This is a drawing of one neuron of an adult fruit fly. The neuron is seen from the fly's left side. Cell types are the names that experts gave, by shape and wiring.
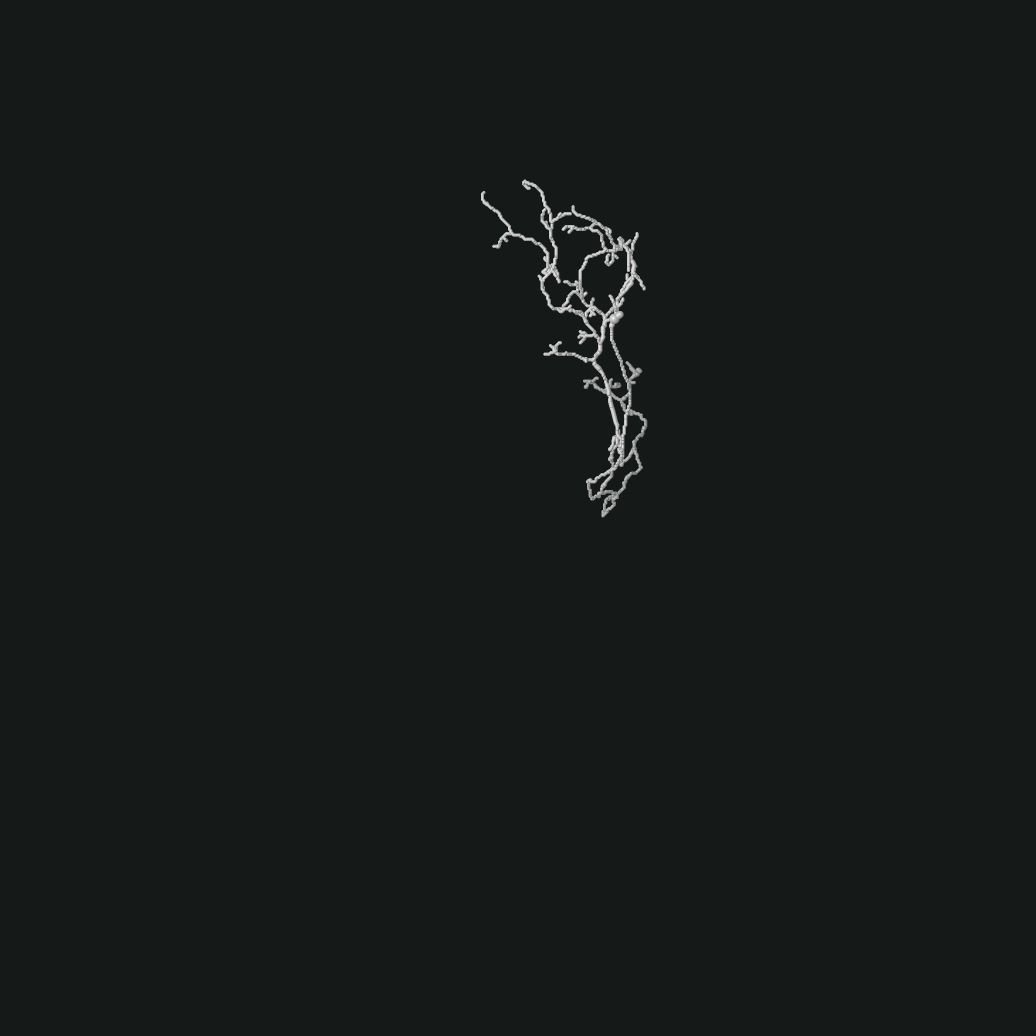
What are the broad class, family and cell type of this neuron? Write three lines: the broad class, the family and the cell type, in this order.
central-brain intrinsic neuron
hemilineage VPNp1_medial
LHPV3a3_b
